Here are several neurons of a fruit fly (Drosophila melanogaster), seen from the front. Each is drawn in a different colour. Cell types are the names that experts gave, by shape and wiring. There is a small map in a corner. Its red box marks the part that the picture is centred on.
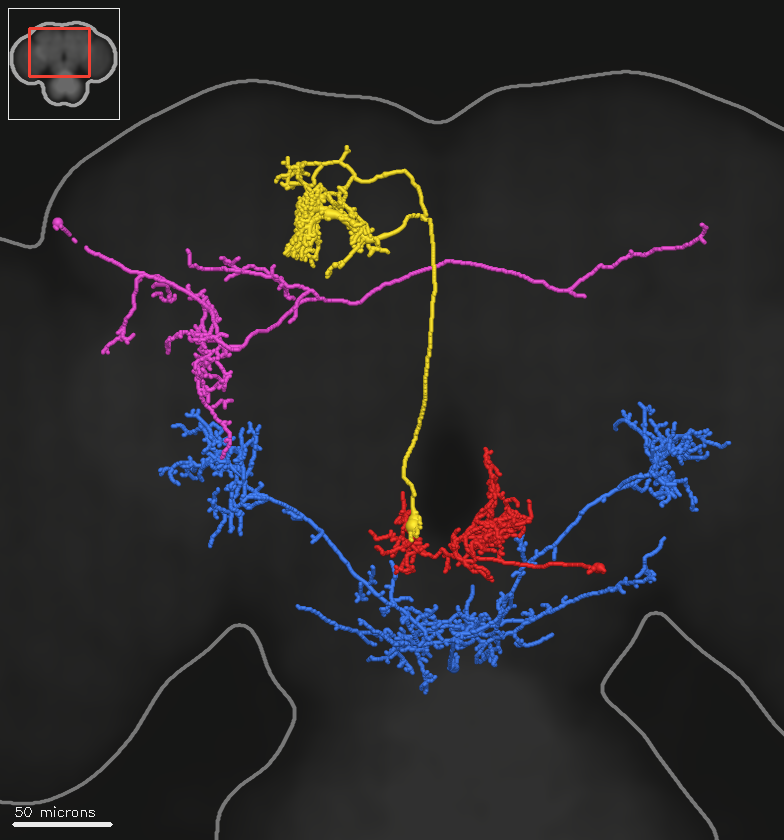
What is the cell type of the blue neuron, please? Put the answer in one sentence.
The cell type is AVLP605.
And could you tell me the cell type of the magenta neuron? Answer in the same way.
The cell type is AVLP069_c.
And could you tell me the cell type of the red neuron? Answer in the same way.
The cell type is PRW011.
